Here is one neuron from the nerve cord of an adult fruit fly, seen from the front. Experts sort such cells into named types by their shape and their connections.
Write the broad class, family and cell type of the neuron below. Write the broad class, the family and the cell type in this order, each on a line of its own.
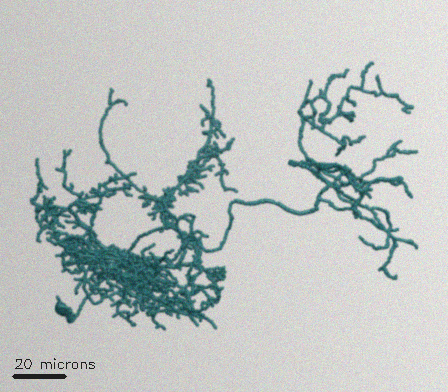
nerve-cord intrinsic neuron
hemilineage 08B
IN08B017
